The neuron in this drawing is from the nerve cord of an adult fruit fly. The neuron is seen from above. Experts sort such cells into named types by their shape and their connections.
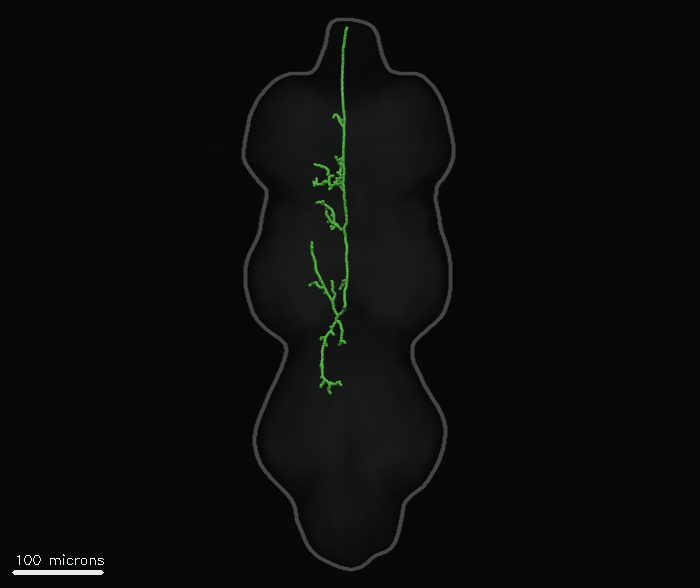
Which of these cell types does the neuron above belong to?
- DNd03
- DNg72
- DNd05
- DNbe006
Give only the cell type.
DNbe006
